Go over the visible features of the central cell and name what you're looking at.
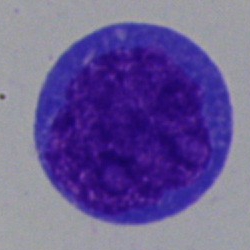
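Let's start with the edge: the outline is round and smooth. Now look inside, and you'll see the nucleus fills most of the cell. What's left, the cytoplasm, is deep blue. Take your time scanning it; no granules are seen there. So this is a blast.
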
